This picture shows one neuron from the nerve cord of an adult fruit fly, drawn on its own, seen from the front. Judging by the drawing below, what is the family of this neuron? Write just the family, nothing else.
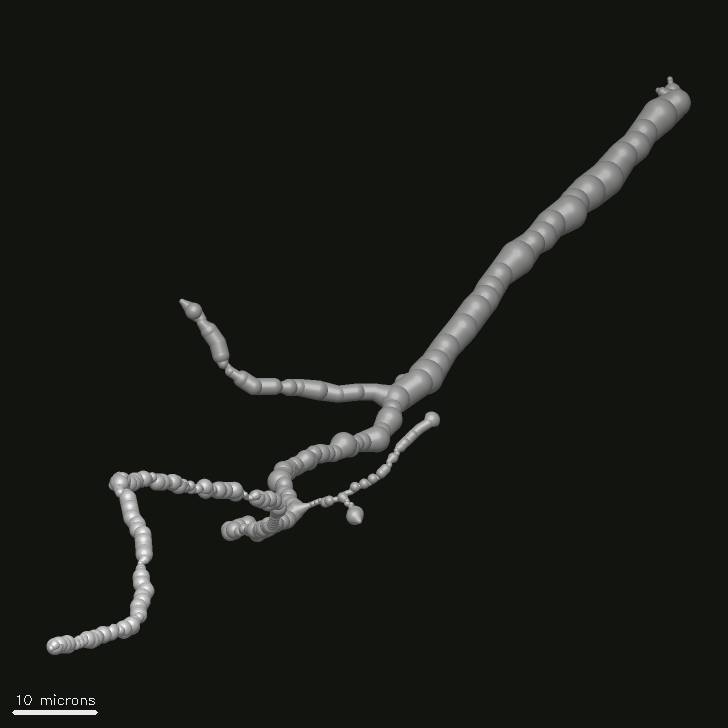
class mechanosensory proprioceptive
